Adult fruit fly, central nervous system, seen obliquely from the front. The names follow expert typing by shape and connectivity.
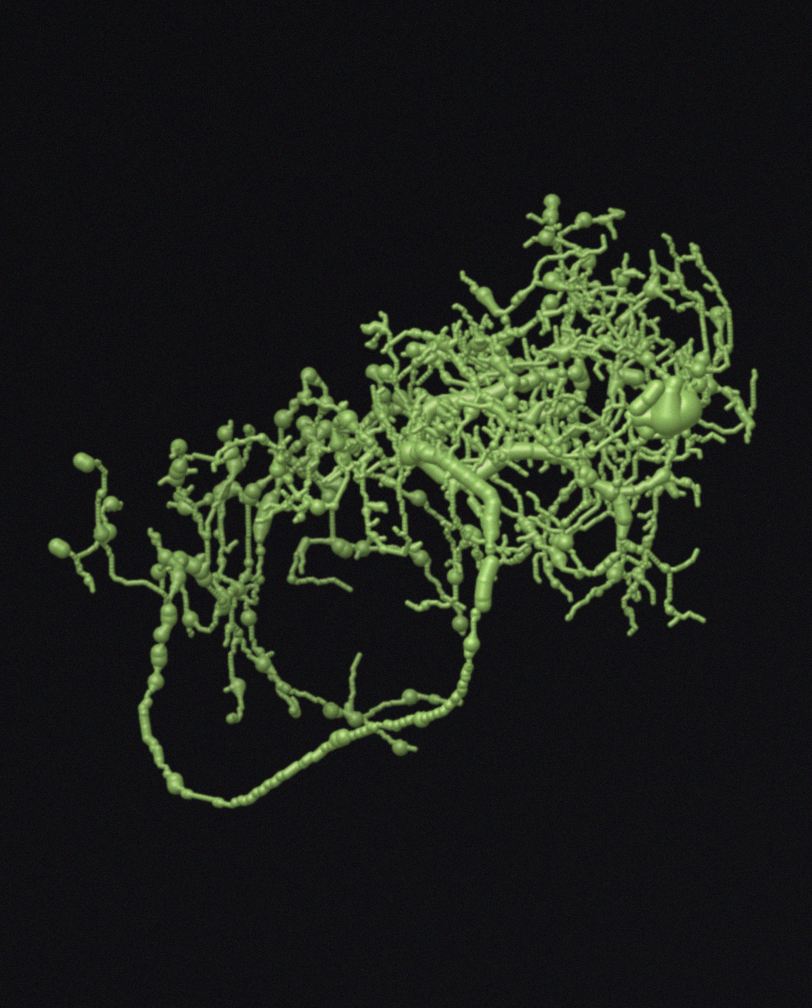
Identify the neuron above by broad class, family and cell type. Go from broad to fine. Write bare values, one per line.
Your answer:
nerve-cord intrinsic neuron
hemilineage 01A
IN01A043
